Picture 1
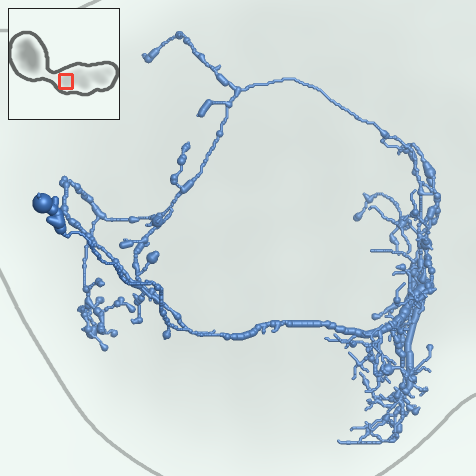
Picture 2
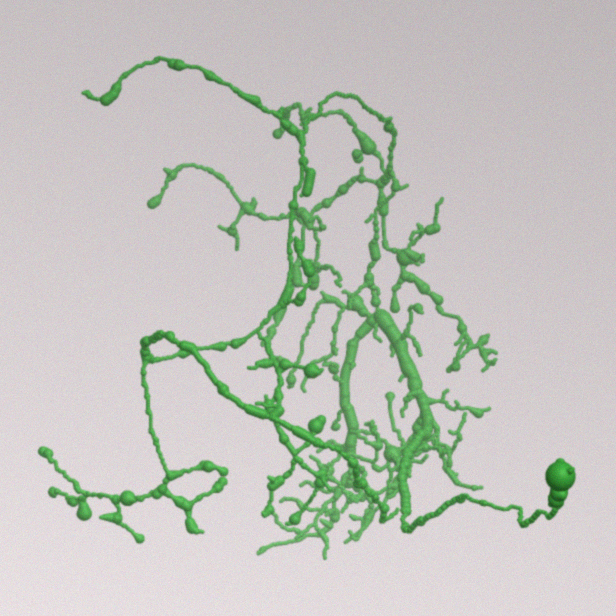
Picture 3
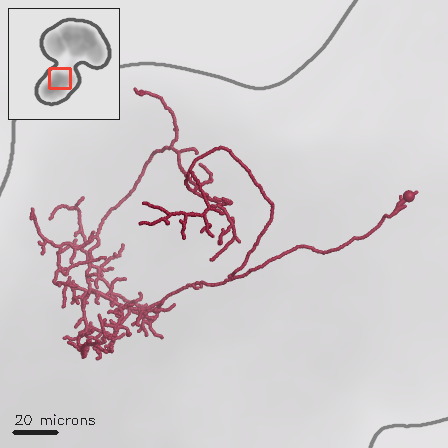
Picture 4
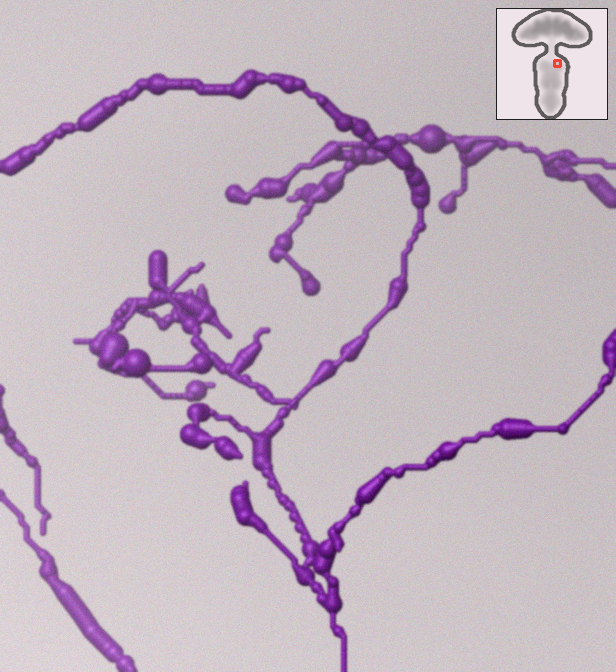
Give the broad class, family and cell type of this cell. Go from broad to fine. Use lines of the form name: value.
broad class: nerve-cord intrinsic neuron
family: hemilineage 01A
cell type: IN01A036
